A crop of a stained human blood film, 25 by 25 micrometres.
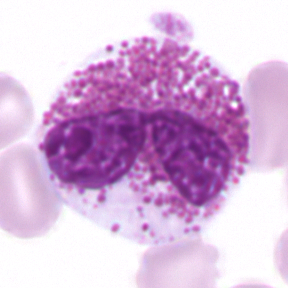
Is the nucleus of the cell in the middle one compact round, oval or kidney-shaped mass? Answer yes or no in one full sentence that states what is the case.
No, this cell has a lobed nucleus rather than a single undivided one.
